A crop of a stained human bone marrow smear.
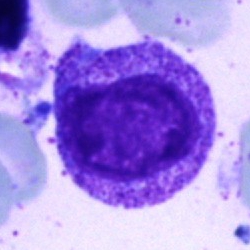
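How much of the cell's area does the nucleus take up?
Most of it.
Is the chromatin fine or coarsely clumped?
Fairly fine, without coarse dark clumps.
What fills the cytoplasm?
Many fine purple granules; a small pale bluish bleb also sits on the cell's upper left edge.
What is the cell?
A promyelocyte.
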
